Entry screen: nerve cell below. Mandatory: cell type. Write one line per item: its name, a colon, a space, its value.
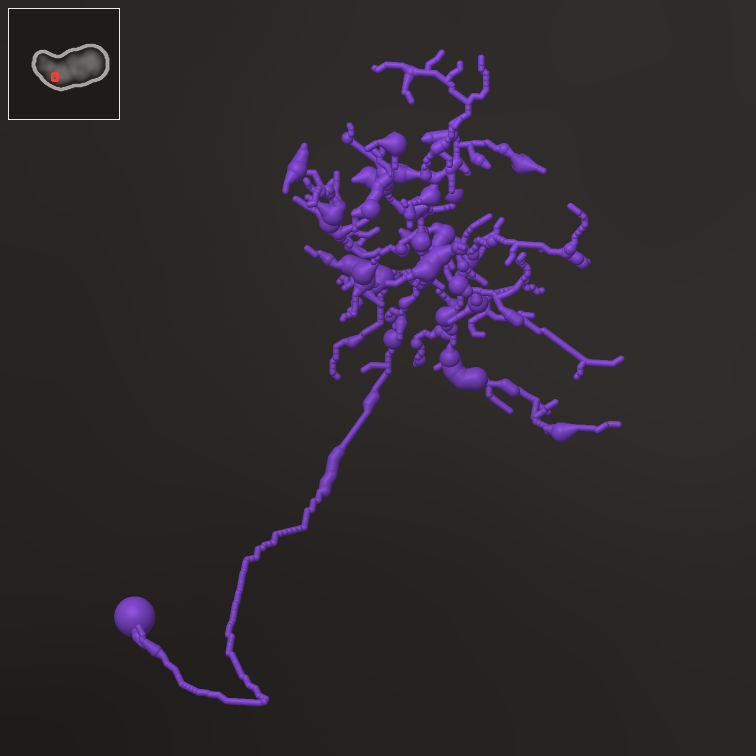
cell type: Cm3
